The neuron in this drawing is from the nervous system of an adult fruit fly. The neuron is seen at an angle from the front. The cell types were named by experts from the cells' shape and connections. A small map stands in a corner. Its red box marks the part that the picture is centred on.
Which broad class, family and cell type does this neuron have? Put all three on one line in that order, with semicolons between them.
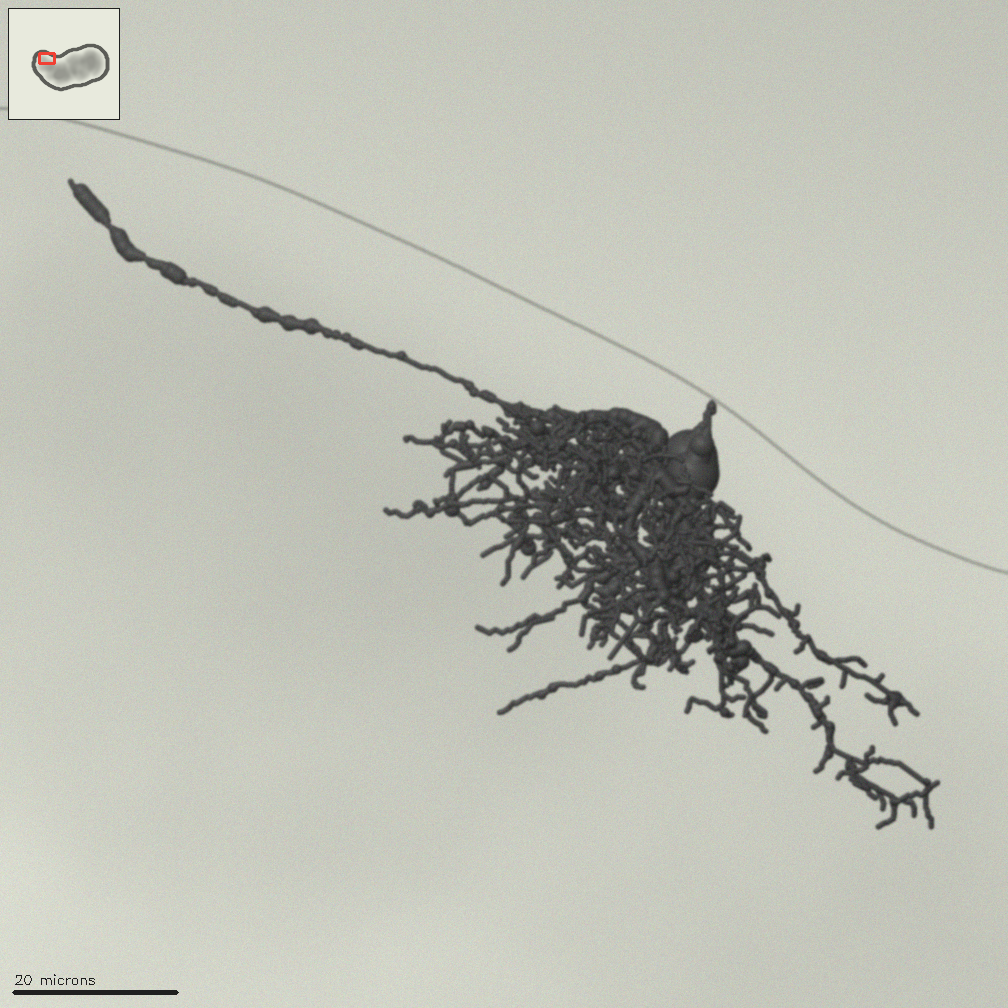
motor neuron of the nerve cord; MNad; MNad05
